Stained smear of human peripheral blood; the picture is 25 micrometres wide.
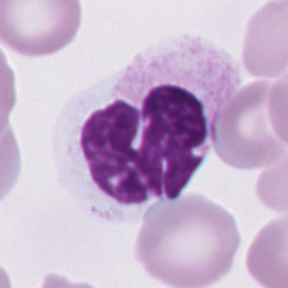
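Segmented neutrophil, central cell, stained peripheral blood smear. Nucleus about 11 micrometres across, split into two large lobes by a deep cleft running down from its top edge; heart-like shape. Cytoplasm very pale, near colourless, faint lilac tint. Fine pink-purple granules densest above and right of nucleus.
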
